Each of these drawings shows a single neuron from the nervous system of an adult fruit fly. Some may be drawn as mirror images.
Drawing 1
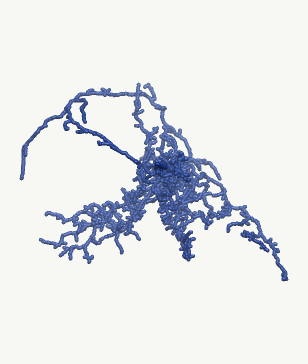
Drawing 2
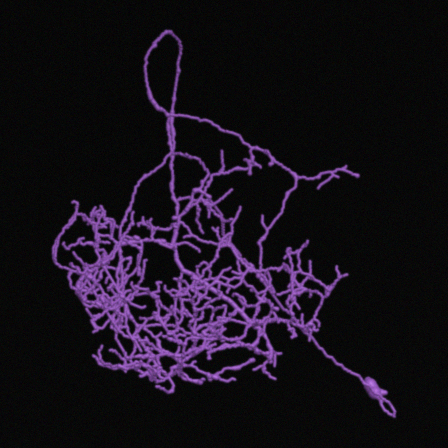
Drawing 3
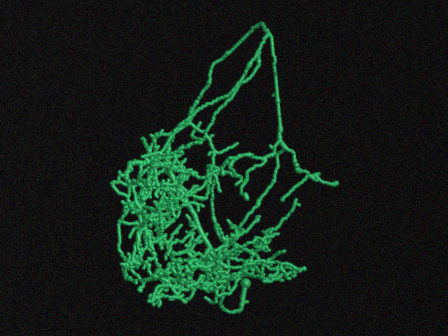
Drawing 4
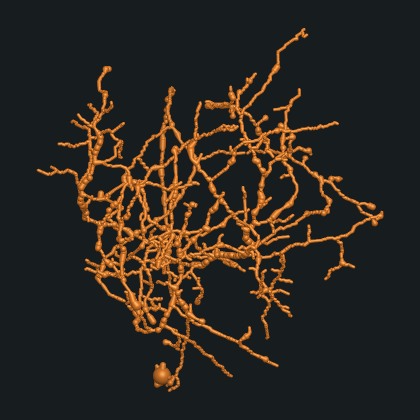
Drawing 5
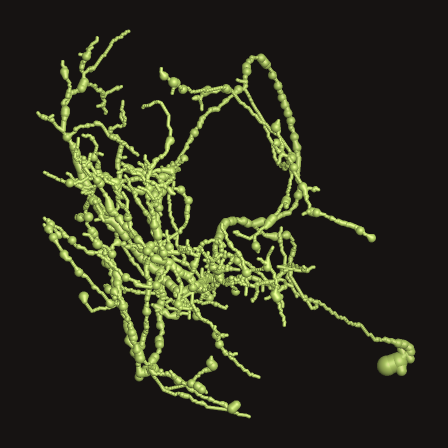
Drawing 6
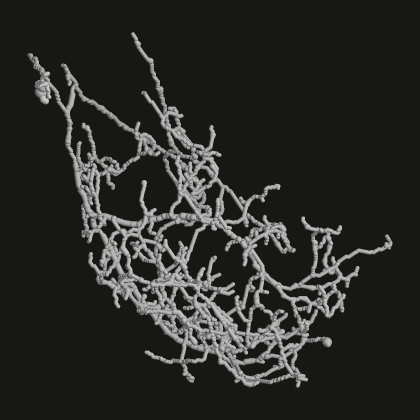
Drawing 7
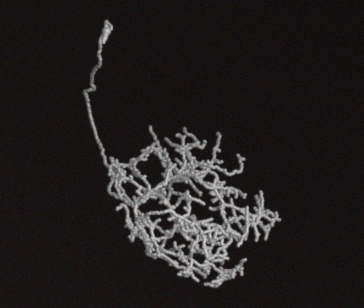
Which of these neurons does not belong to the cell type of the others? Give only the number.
1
